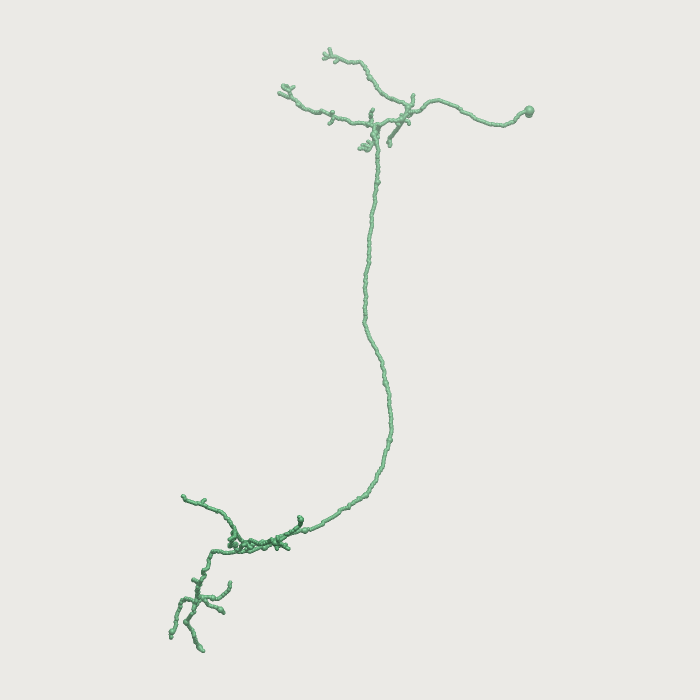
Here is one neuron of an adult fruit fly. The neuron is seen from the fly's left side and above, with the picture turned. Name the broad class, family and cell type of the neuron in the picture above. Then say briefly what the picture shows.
This is a central-brain intrinsic neuron. Its family is hemilineage FLAa2. It is of cell type PRW007. The cell body can be seen at the upper right of the picture. As drawn here it is taller than it is wide.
